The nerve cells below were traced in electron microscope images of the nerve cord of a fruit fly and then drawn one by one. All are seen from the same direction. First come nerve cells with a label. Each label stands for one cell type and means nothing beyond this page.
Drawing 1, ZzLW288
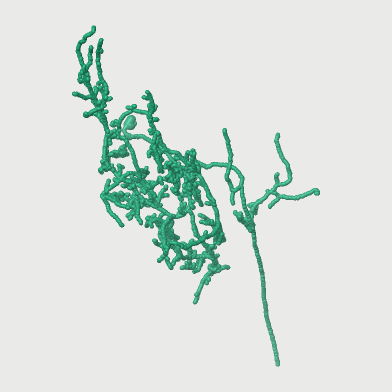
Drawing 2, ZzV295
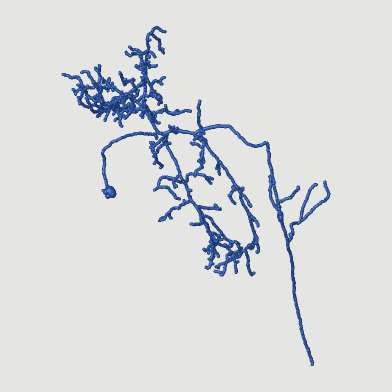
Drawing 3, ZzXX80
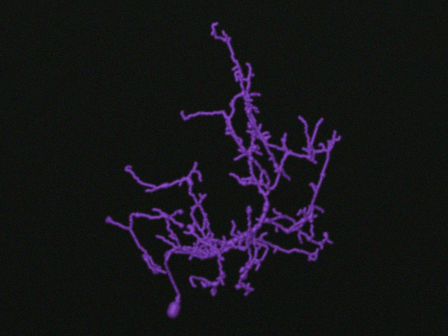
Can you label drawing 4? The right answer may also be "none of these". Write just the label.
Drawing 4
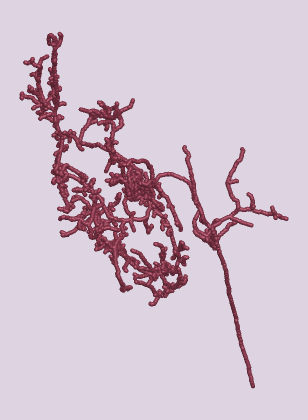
ZzLW288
